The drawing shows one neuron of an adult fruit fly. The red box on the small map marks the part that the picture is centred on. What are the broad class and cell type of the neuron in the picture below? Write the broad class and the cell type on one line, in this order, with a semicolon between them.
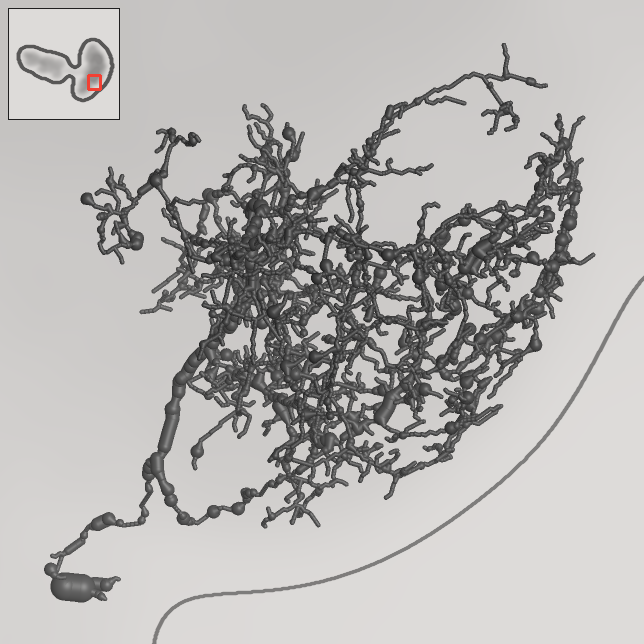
central-brain intrinsic neuron; AVLP346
